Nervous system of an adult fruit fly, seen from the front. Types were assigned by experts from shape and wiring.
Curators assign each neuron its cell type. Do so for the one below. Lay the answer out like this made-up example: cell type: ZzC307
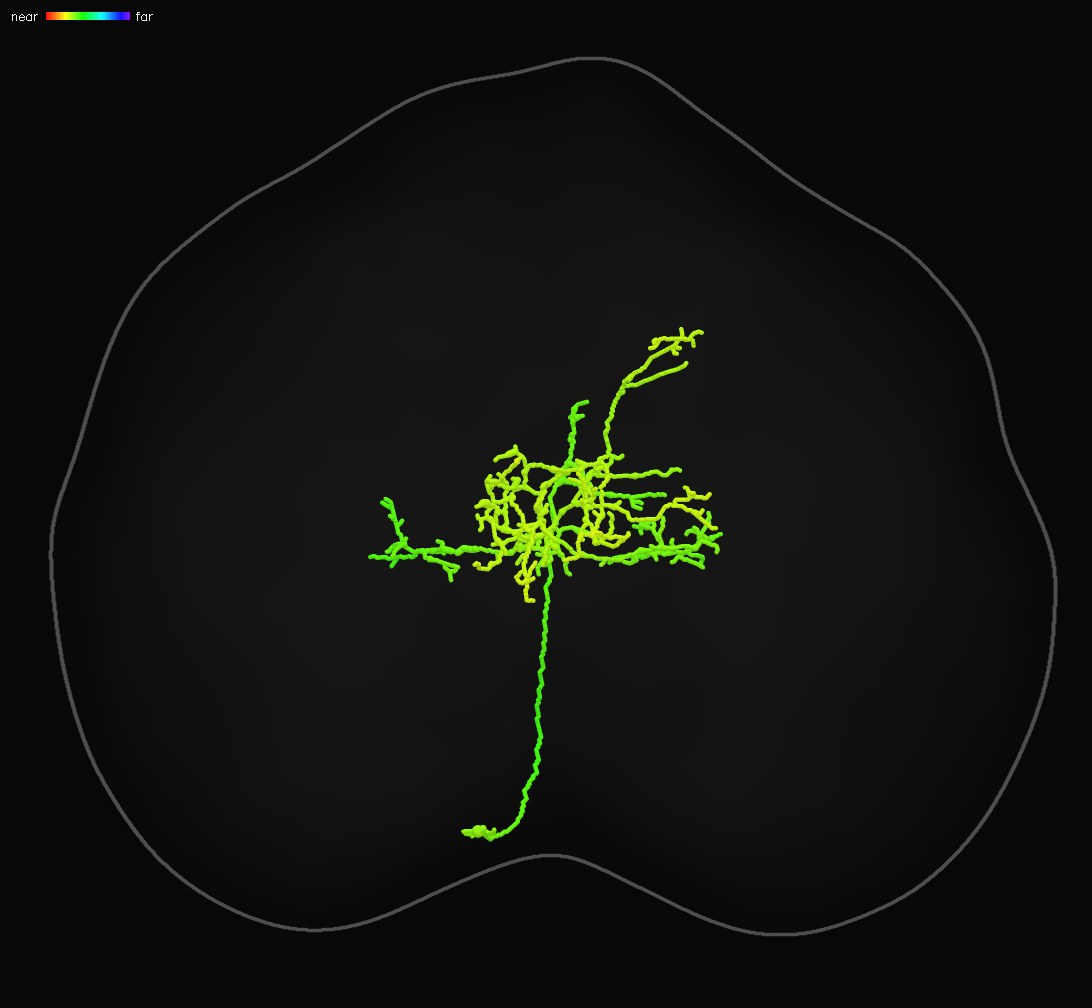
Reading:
cell type: IN00A064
